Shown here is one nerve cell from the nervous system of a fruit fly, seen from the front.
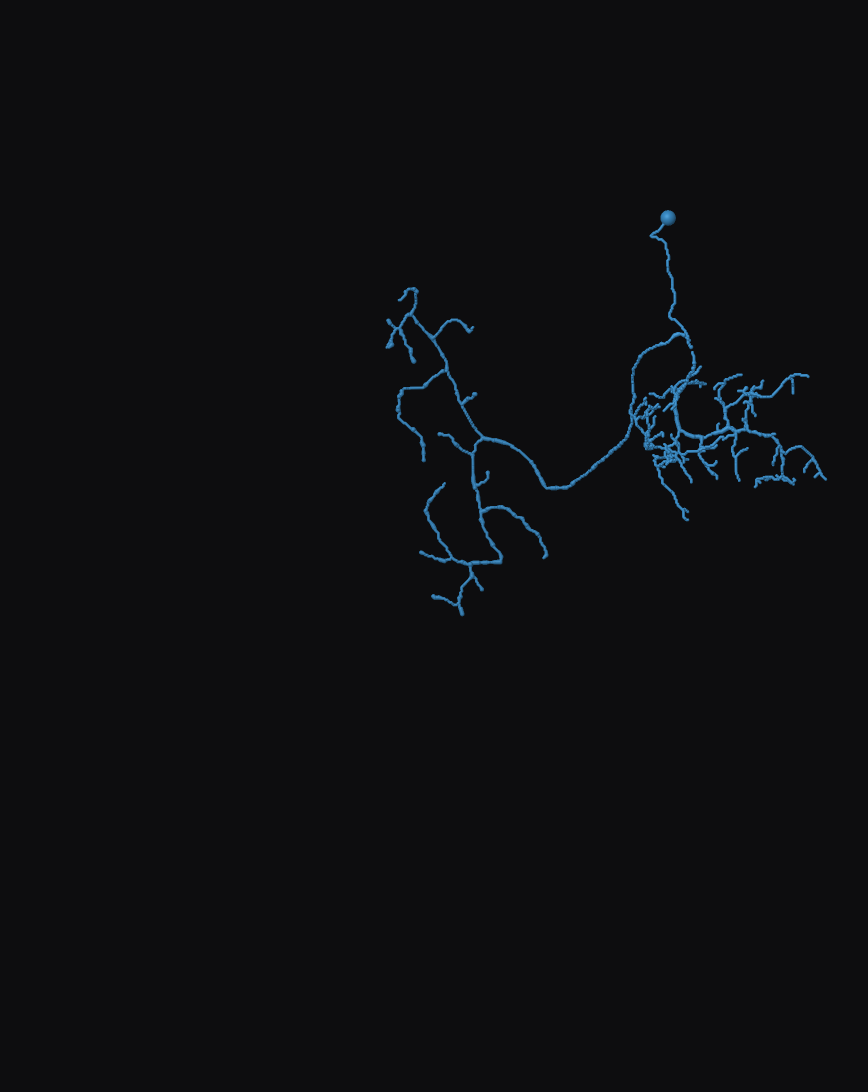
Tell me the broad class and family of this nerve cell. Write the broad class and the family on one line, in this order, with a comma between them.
visual centrifugal neuron, hemilineage VLPp&l1_posterior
